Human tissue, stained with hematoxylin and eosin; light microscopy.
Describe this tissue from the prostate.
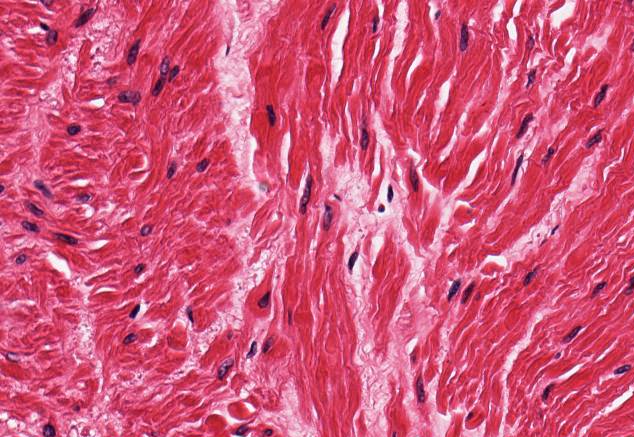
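Notice the fibres: smooth, evenly pink, no cross-striations. Their nuclei are elongated and dark blue, each lying singly along the fibre's long axis. Down the centre-left, a pale, loosely textured band runs vertically between bundles. No epithelium, glands or fat cells appear anywhere.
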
